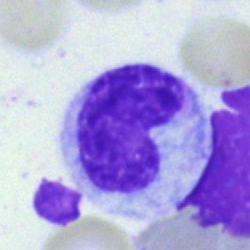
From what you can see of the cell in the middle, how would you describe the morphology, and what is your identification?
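Toward the left side of the cell lies a kidney-shaped nucleus whose indentation faces right. No nucleoli are visible within it, and the cytoplasm shows no coarse granules. The cell is a band neutrophil.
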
